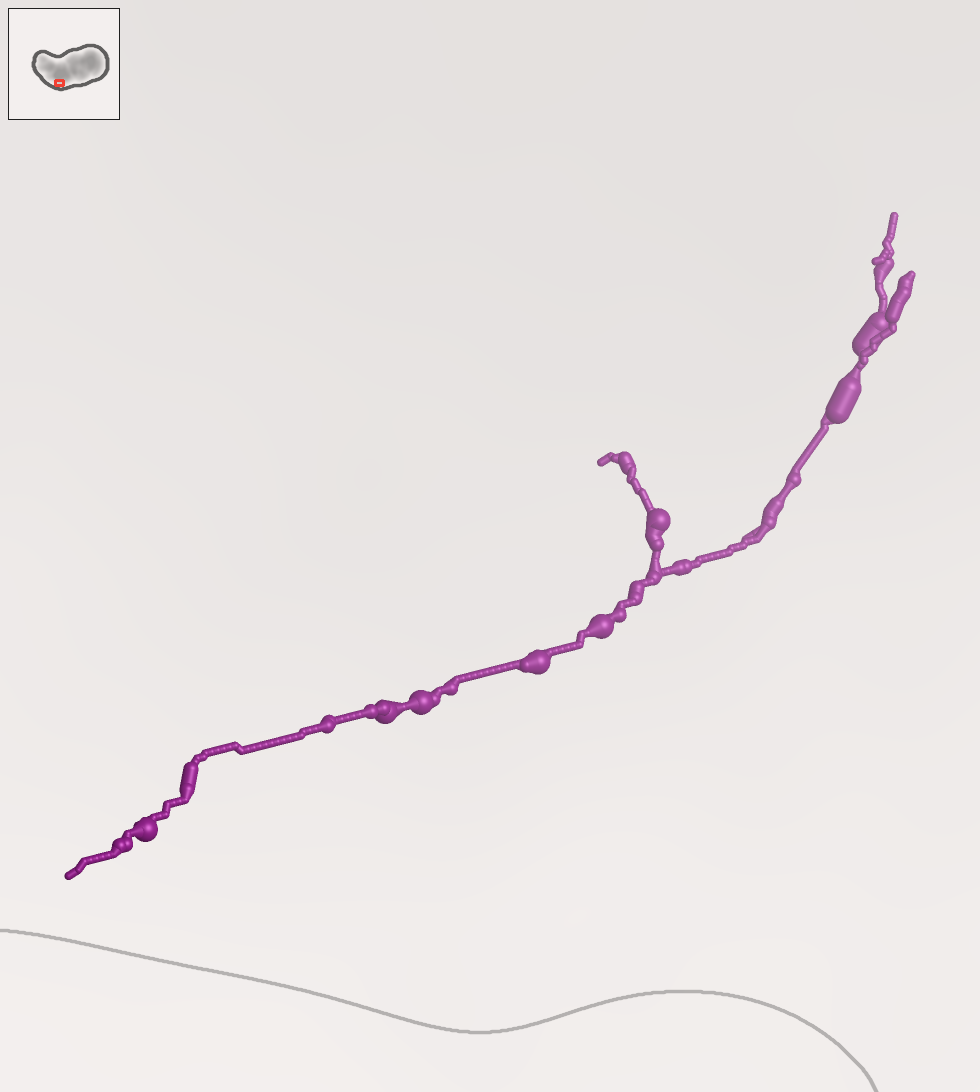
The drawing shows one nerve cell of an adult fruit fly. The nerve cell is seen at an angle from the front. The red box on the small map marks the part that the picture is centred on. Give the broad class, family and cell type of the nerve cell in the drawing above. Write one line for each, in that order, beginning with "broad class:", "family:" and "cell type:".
broad class: sensory neuron entering the nerve cord
family: class gustatory
cell type: LgLG2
